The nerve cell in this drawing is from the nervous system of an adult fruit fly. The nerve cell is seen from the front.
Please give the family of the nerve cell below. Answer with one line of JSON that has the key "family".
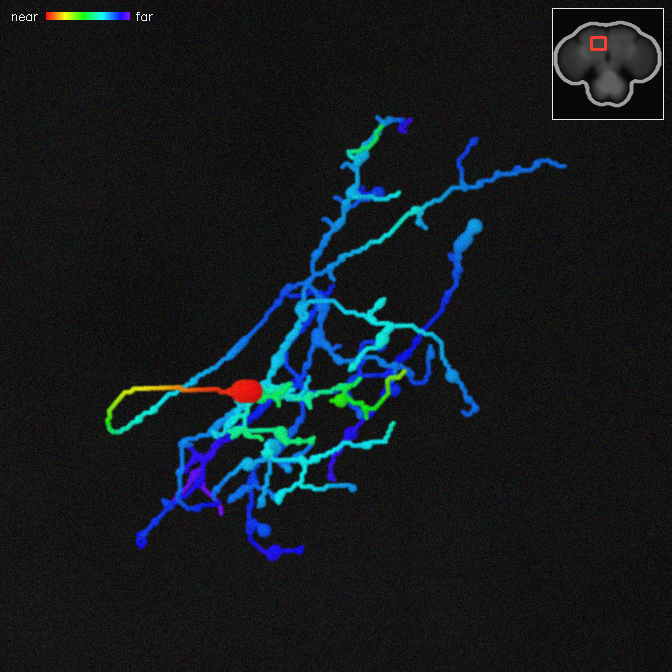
{"family": "hemilineage EBa1"}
